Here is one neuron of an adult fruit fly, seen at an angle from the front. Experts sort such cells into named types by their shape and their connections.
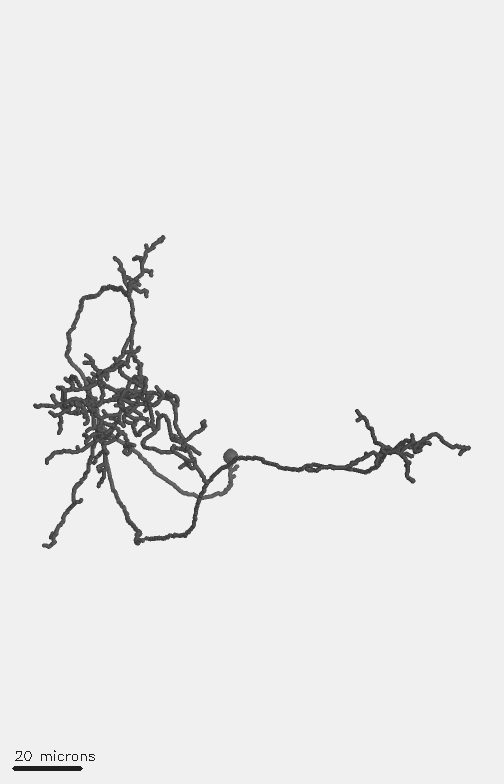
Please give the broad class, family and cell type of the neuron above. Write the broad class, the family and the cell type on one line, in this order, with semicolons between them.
central-brain intrinsic neuron; hemilineage VLPl&p1_posterior; SMP568_a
